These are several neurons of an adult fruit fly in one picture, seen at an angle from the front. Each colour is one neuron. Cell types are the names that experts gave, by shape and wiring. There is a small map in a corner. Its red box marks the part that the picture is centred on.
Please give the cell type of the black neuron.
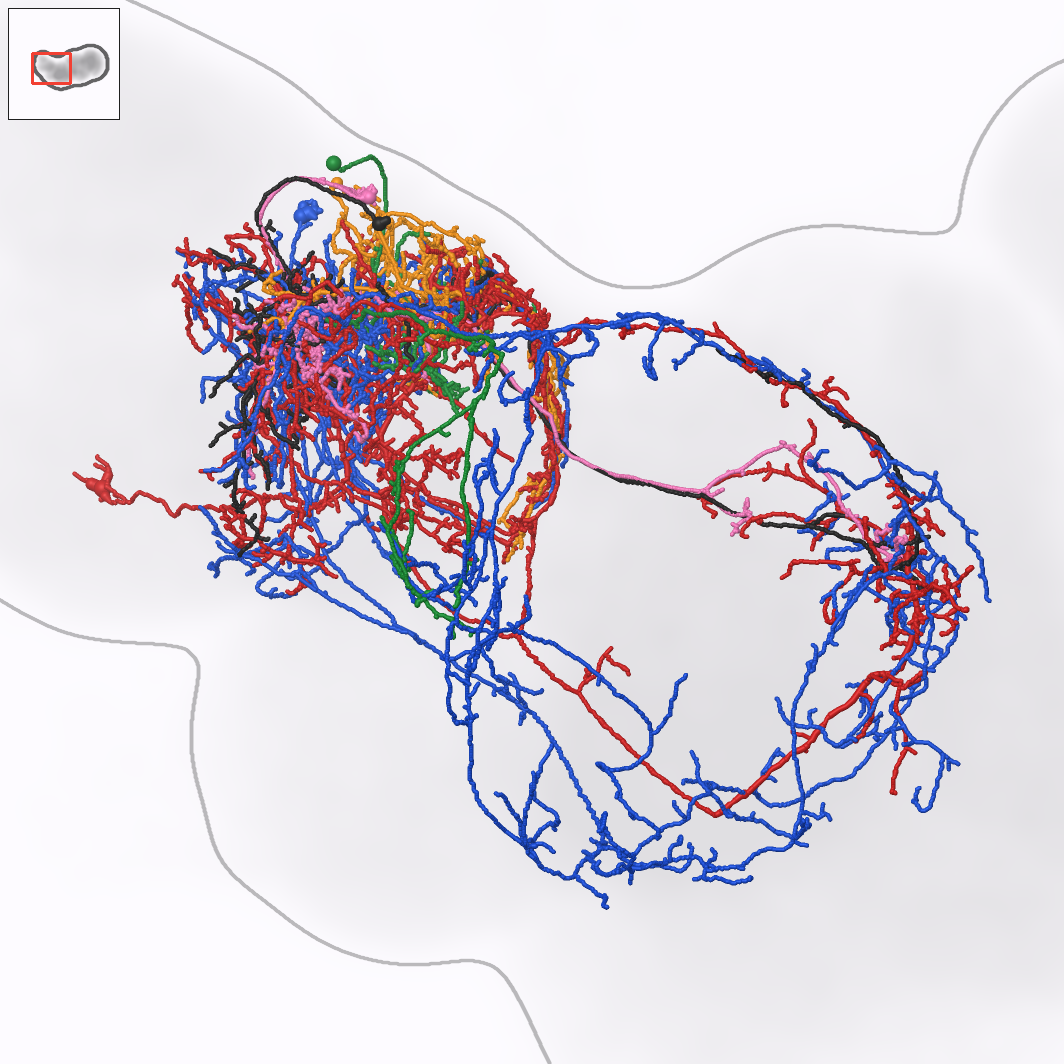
IN19B082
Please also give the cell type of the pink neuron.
IN19B091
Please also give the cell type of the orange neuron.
INXXX387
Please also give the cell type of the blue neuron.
IN13B104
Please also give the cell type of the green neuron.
IN19B089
